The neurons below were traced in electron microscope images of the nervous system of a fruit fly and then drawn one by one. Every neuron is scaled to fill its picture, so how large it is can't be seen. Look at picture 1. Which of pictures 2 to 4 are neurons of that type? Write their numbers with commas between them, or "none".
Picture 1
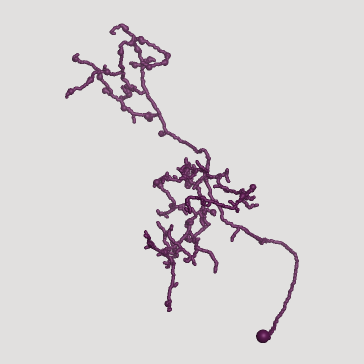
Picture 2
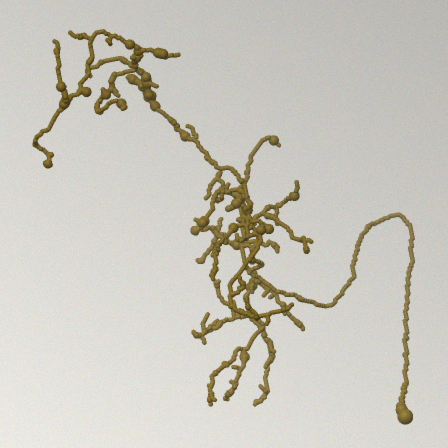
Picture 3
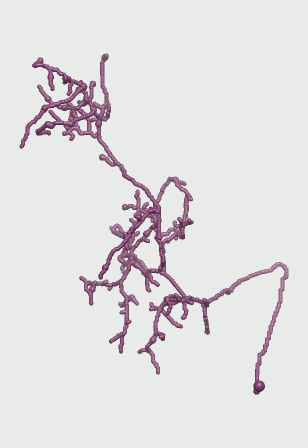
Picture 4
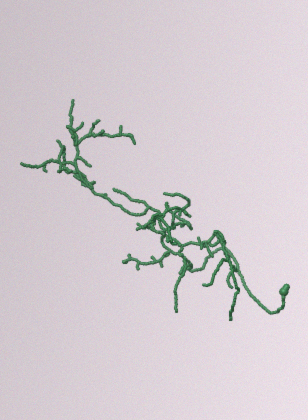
2, 3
